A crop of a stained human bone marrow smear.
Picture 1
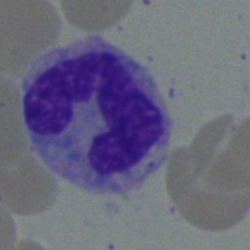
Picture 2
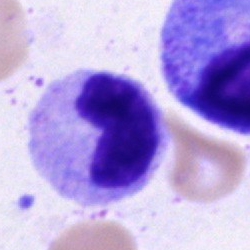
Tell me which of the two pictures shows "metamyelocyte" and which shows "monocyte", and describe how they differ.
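In picture 1 you have the monocyte, and in picture 2 the metamyelocyte. In the monocyte the nucleus is a thick curved band, bent into a horseshoe around a pale central area. In the metamyelocyte the nucleus is indented instead, with its notch opening to the left, and it sits toward the right side of a cell with a round, smooth outline. Neither nucleus shows any nucleoli.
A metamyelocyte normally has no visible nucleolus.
Now the cytoplasm: the monocyte's is pale greyish lilac, while the metamyelocyte's is plentiful and pale lilac. No clear vacuoles show in either cell.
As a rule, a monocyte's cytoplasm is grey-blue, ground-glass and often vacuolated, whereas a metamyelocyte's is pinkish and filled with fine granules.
Around the monocyte, pale red cells without nuclei lie close by but do not overlap it.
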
